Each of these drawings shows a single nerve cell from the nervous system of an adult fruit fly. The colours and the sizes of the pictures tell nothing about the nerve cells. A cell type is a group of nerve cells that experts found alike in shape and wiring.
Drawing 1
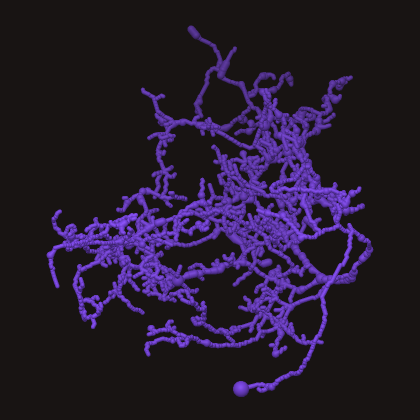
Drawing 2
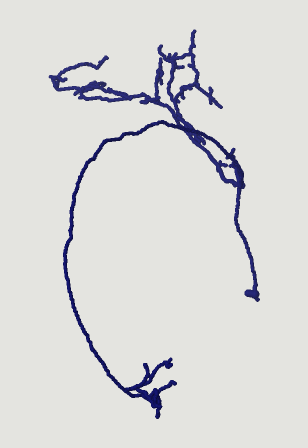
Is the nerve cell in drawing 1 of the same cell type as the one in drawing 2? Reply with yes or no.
no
